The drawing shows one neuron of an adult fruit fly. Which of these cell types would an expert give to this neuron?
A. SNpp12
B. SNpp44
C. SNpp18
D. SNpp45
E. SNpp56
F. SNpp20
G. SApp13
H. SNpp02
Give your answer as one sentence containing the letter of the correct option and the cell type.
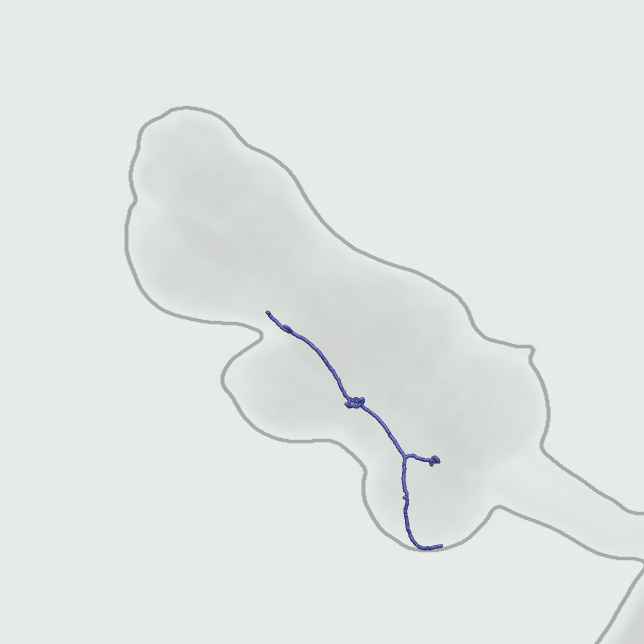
For cell type, option C, SNpp18, applies to the neuron.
